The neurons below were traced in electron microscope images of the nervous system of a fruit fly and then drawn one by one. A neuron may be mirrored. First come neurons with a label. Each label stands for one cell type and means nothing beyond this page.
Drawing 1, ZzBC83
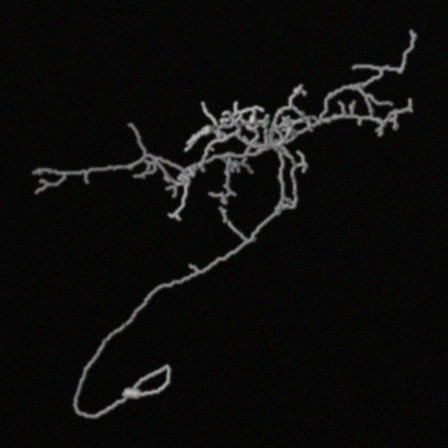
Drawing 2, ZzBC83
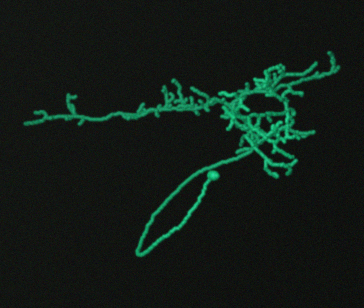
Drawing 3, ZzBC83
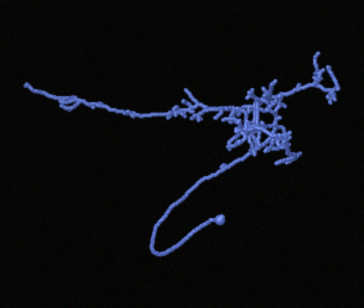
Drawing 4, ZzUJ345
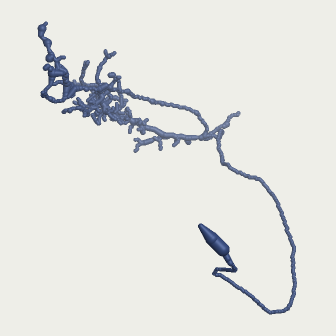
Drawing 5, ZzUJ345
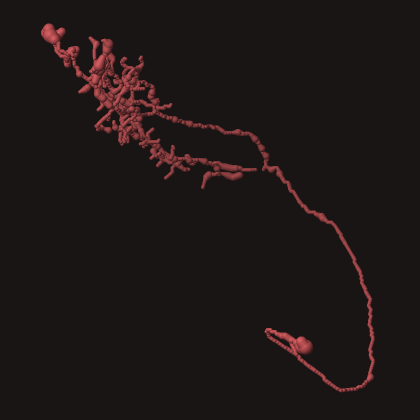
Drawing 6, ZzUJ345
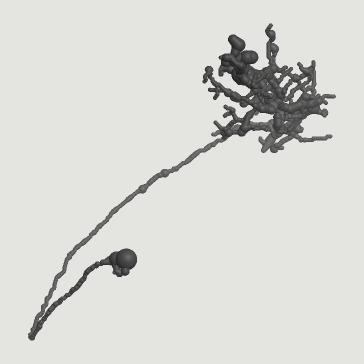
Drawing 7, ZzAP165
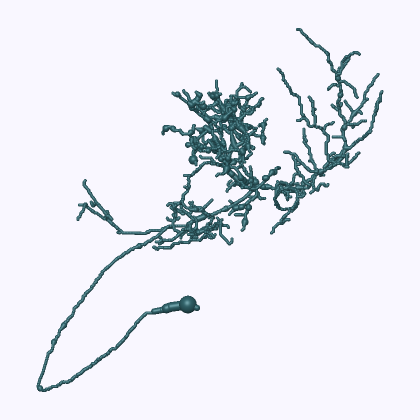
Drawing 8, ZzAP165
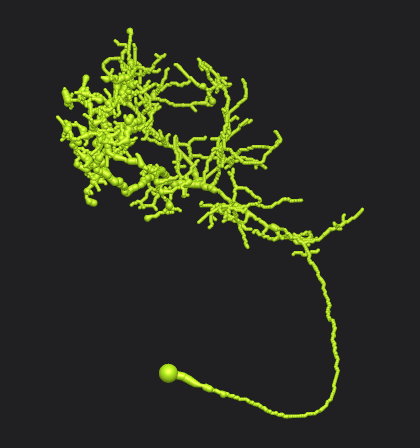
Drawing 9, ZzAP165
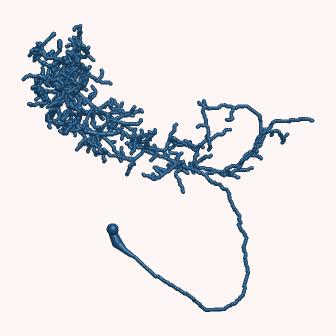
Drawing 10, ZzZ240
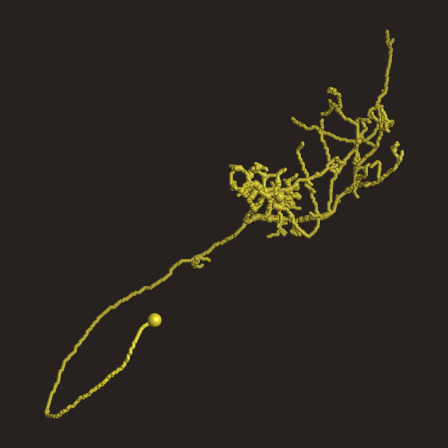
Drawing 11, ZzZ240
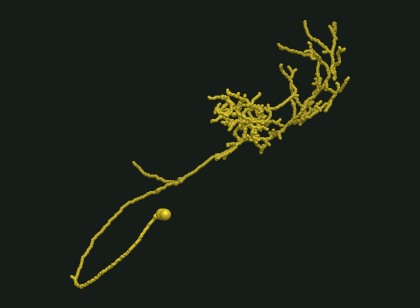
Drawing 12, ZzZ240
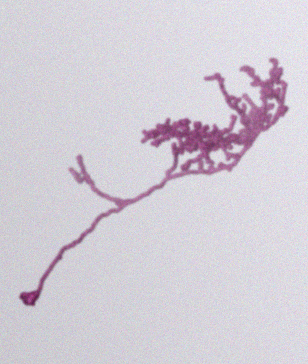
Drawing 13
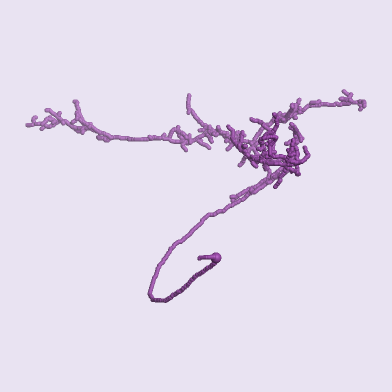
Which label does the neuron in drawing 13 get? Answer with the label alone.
ZzBC83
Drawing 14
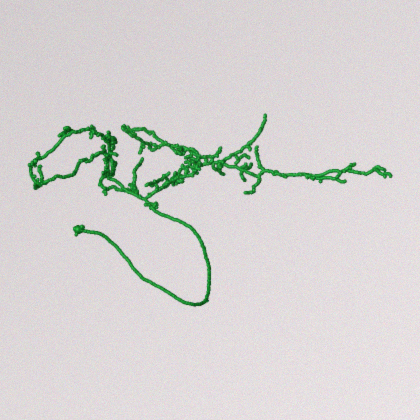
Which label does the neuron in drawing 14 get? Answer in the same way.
ZzBC83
